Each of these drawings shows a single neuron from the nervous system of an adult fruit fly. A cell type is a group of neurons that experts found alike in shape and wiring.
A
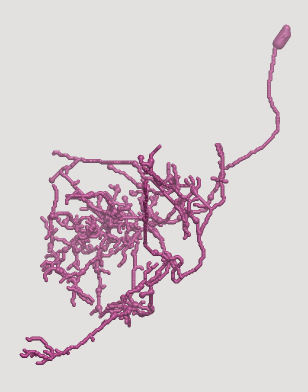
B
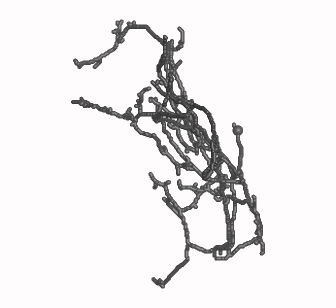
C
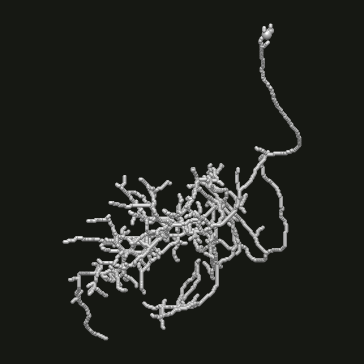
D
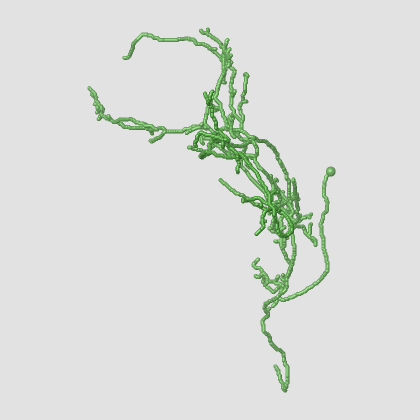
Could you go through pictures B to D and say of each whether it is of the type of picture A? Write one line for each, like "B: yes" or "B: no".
B: no
C: yes
D: no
